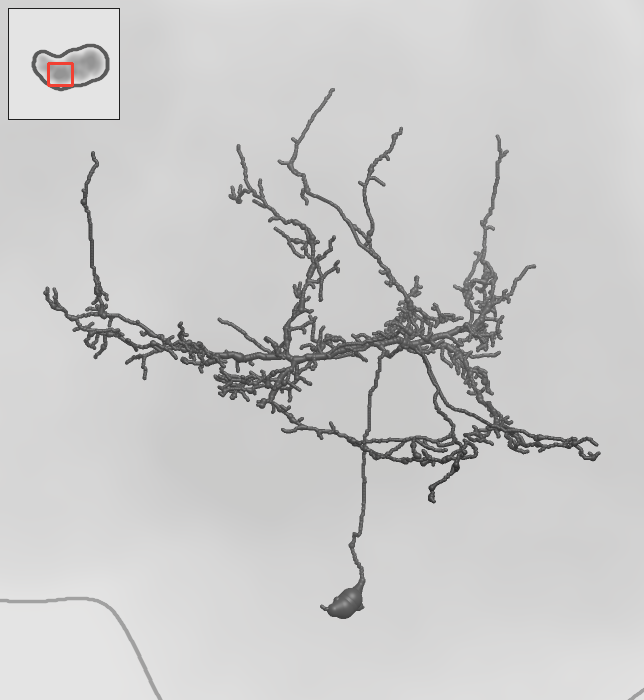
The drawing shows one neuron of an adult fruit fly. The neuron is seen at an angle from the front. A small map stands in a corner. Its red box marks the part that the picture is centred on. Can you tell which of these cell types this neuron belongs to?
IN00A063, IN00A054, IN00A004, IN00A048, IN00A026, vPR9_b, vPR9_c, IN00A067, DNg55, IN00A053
vPR9_c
